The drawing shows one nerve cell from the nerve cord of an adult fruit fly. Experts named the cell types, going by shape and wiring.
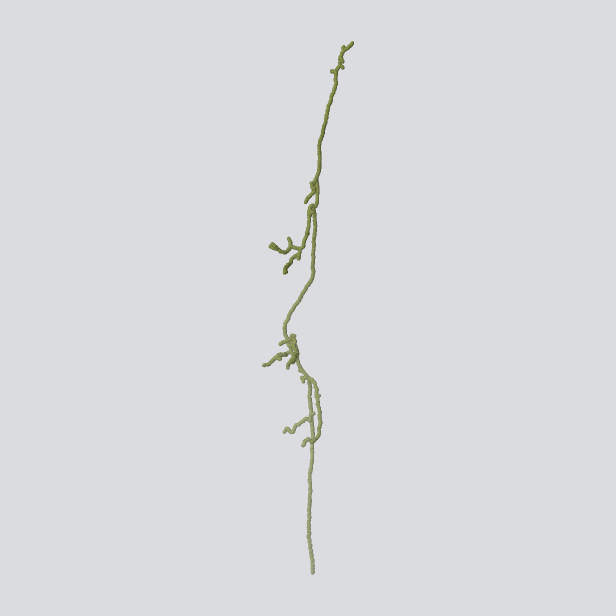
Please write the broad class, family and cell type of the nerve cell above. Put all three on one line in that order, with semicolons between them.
descending neuron; DNpe; DNpe003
